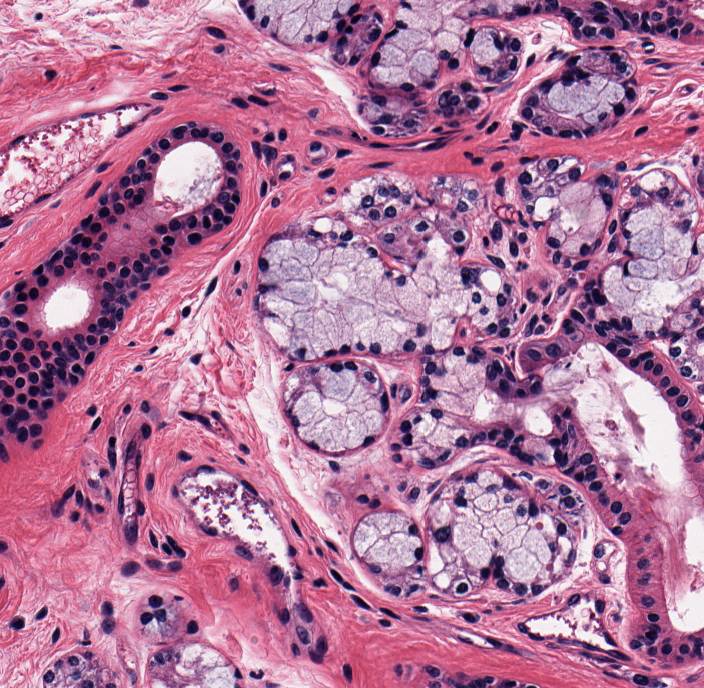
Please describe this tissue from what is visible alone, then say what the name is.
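Centre and right: mucous acini, pale foamy grey-blue cytoplasm. Small dark nuclei at the acinar outer edges. Dense pink collagenous stroma in bands between glandular groups. Upper left and lower left: thin-walled vessels containing red blood cells. Tissue: minor salivary gland.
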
